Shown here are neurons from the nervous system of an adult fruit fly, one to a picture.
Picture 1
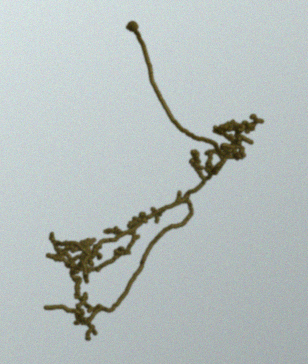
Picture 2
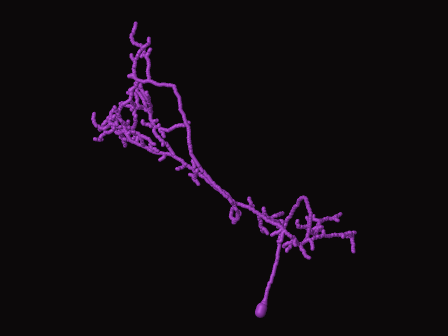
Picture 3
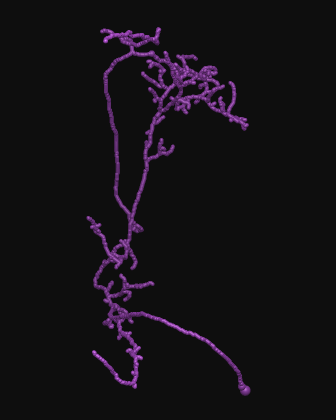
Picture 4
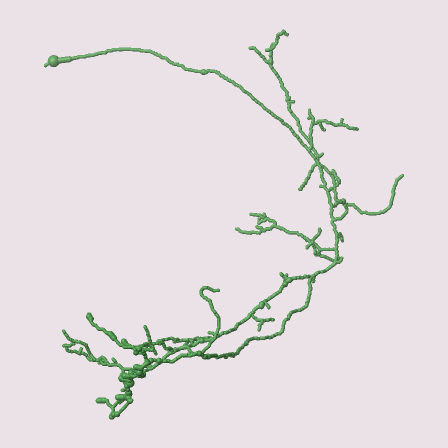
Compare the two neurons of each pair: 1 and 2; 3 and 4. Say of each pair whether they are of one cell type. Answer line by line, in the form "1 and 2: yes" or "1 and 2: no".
1 and 2: yes
3 and 4: yes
